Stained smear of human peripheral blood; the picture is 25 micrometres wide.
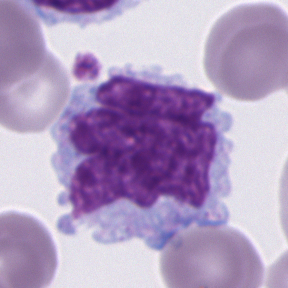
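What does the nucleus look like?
Folded into several overlapping, stacked lobes; it fills most of the cell.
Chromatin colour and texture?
Dark purple, coarsely clumped.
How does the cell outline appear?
Ragged, with many small bleb-like projections.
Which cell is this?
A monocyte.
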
